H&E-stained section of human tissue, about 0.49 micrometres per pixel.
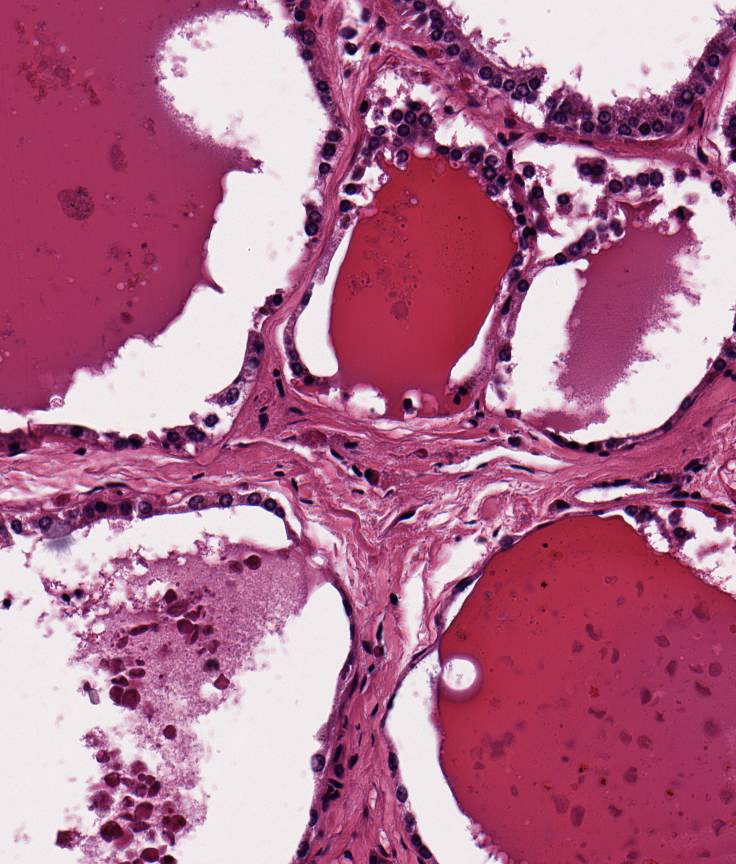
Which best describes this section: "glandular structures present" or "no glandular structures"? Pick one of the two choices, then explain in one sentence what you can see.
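Glandular structures present. Most of the field is taken up by large rounded spaces filled with pink material, separated by narrow strands of stroma that meet in the centre.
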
